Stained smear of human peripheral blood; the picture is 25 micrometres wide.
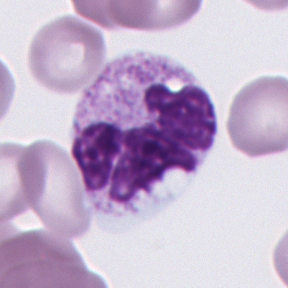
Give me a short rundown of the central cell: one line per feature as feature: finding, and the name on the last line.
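Cell size: about 14 by 12 micrometres
Nucleus: several lumpy lobes joined together
Chromatin: dark purple, coarsely clumped
Granules: many, fine, violet, filling the cytoplasm
Background cytoplasm: pale, not blue
Cell type: segmented neutrophil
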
